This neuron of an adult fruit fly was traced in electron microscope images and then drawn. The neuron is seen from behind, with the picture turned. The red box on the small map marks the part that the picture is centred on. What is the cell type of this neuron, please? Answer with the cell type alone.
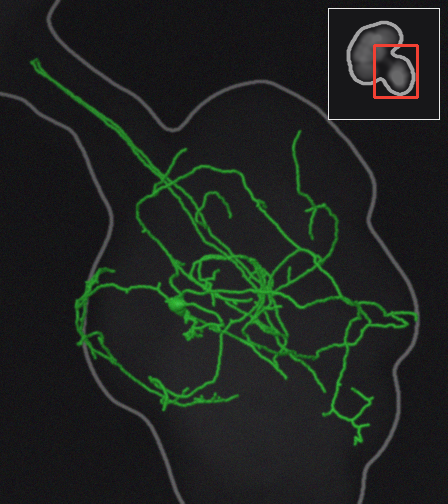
AN09A005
